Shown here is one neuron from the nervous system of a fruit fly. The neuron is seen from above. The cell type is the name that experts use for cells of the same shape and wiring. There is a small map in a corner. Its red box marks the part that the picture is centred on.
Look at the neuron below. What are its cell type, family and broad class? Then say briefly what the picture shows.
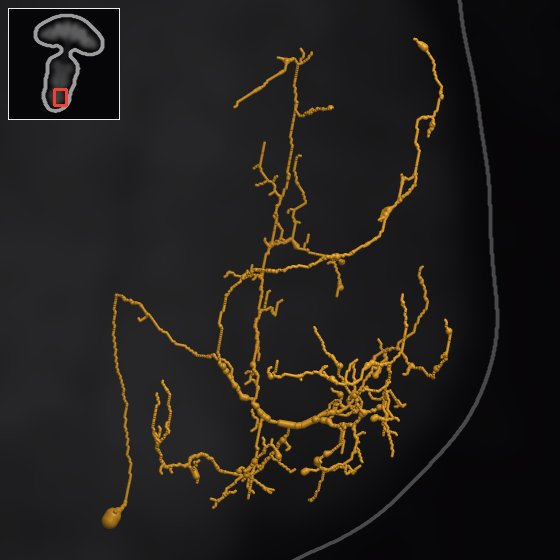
It is of cell type IN04B043_a. The family is hemilineage 04B. This is a nerve-cord intrinsic neuron. It lies in the nerve cord. The cell body can be seen at the lower left of the picture. The picture shows dozens of branch ends.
